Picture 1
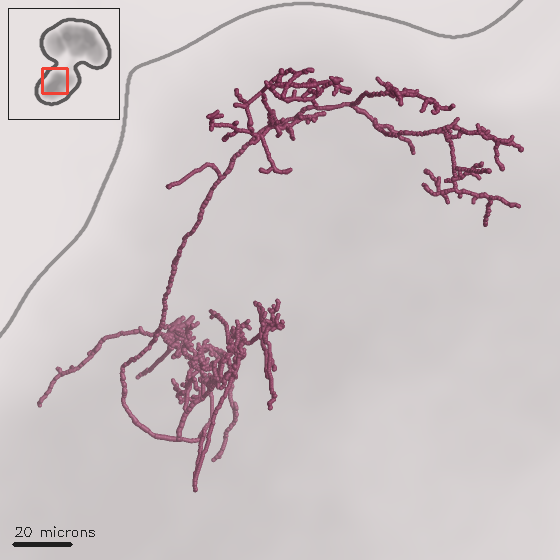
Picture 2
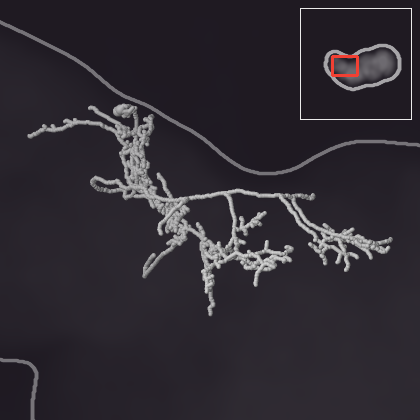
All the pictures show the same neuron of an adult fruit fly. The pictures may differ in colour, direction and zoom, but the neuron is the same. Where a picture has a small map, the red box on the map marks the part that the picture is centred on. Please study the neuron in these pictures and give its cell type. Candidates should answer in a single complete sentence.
The neuron is of cell type IN19B040.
